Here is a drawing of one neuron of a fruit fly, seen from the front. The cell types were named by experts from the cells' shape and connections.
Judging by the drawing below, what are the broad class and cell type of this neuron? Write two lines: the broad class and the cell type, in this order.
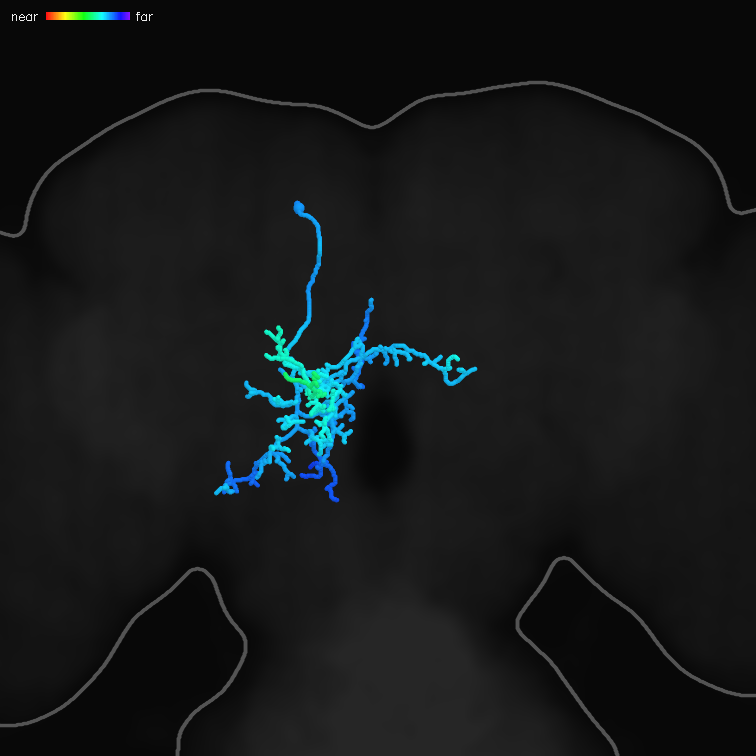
central-brain intrinsic neuron
PS140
